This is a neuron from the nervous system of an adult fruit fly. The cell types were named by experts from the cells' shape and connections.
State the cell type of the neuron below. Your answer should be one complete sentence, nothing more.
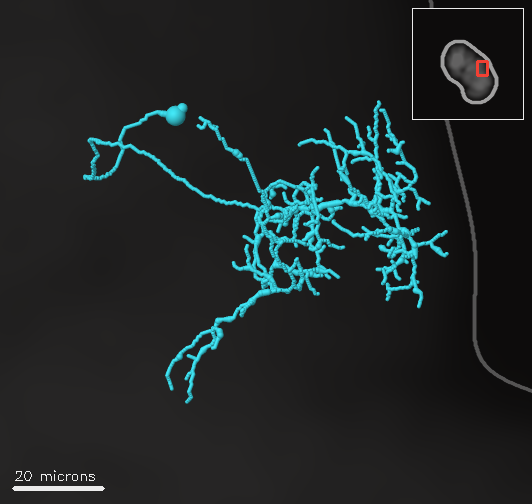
The single neuron here is of type SMP408_d.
